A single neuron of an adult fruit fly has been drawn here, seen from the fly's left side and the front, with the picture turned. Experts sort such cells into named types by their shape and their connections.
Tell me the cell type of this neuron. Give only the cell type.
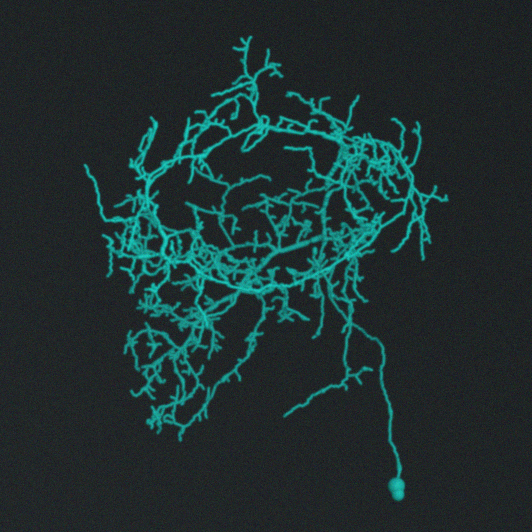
IN03A019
